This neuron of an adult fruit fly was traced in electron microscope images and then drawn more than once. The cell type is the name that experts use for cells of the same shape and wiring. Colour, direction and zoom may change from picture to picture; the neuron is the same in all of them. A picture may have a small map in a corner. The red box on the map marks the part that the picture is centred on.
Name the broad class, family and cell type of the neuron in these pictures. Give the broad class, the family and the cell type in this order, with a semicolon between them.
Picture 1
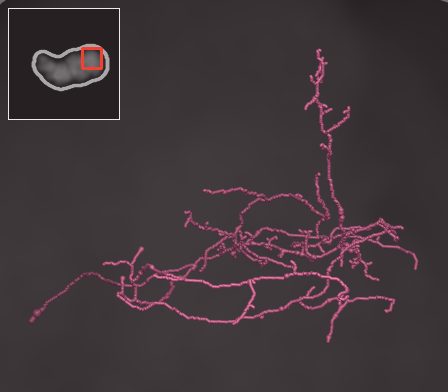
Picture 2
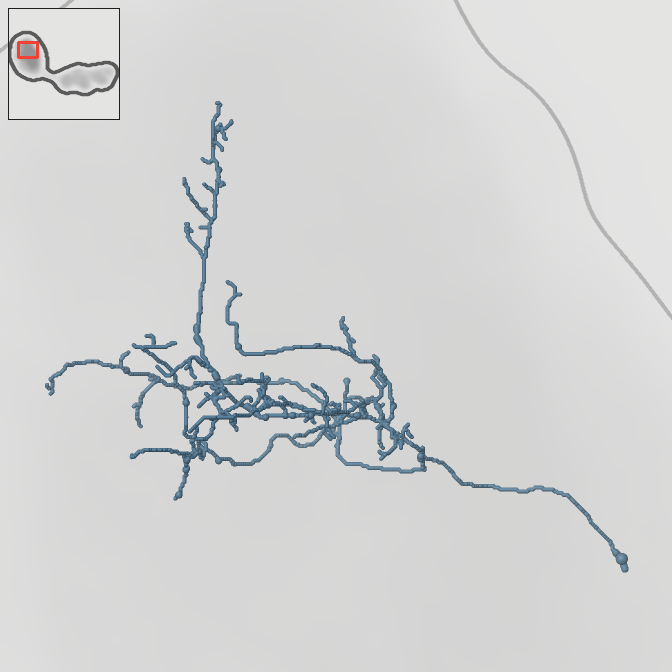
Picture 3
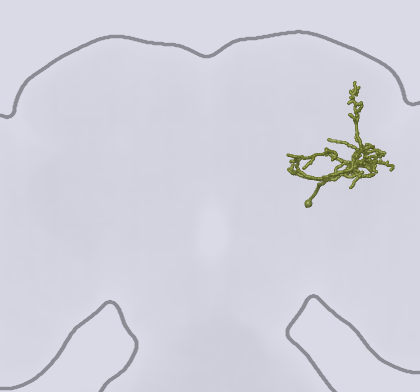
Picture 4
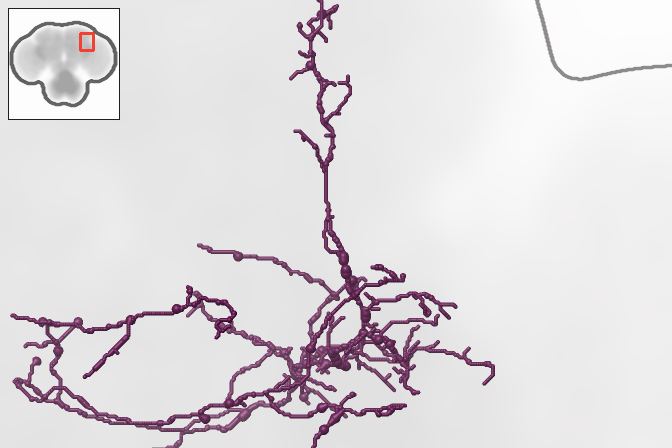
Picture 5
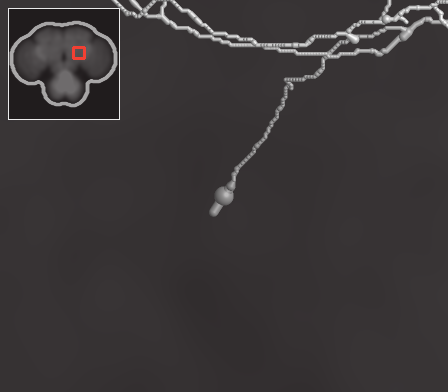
central-brain intrinsic neuron; hemilineage VLPl&p2_posterior; CB1140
